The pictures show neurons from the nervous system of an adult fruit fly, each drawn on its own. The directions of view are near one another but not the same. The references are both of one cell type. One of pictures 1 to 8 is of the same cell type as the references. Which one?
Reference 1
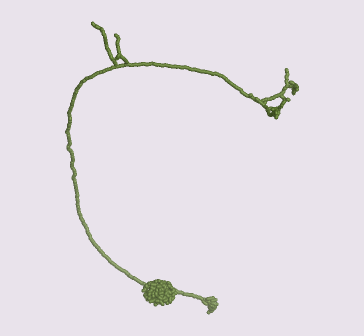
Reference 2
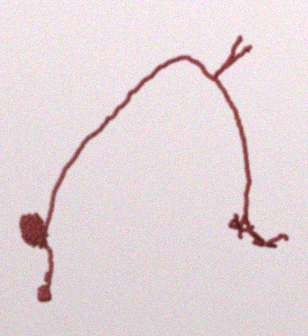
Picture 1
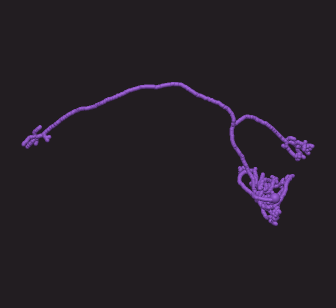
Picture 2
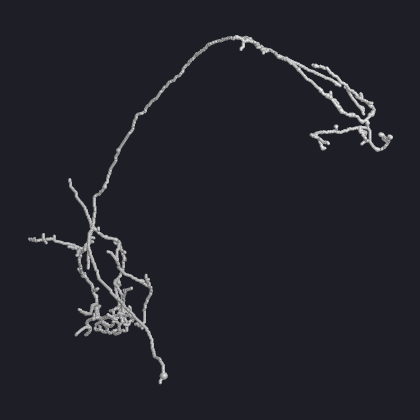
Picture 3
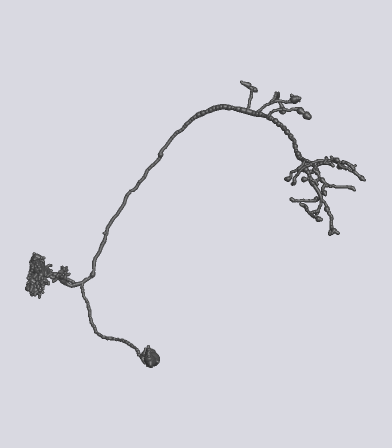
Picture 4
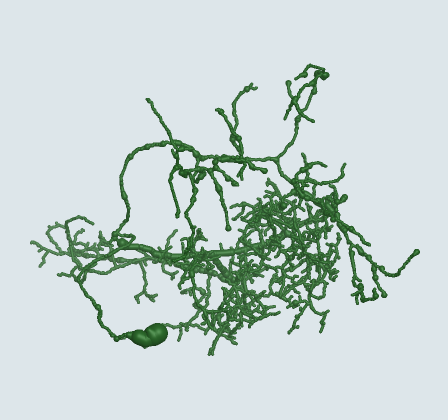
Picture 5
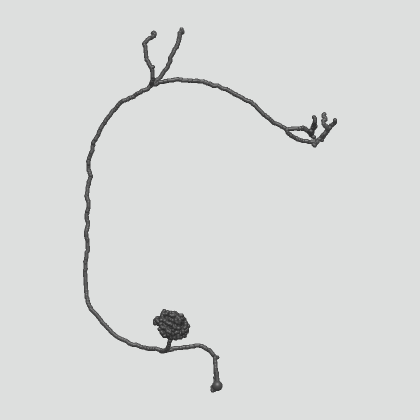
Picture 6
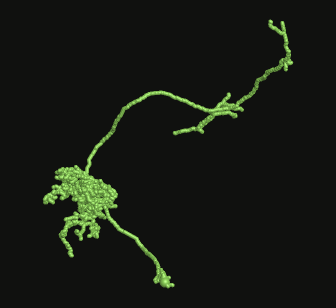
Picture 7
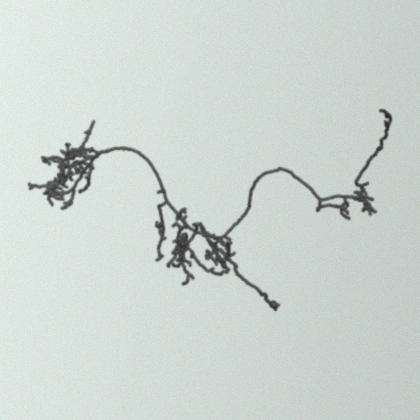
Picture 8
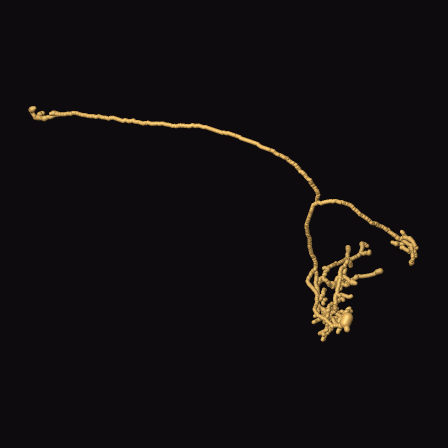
Picture 5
